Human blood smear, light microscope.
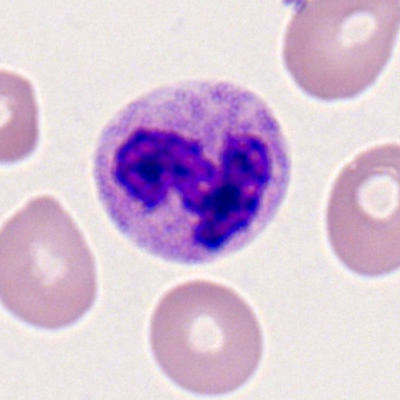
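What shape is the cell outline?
It is round and smooth.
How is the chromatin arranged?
It is coarsely clumped, and no nucleoli are visible in the nucleus.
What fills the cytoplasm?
Fine granules.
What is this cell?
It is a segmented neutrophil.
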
